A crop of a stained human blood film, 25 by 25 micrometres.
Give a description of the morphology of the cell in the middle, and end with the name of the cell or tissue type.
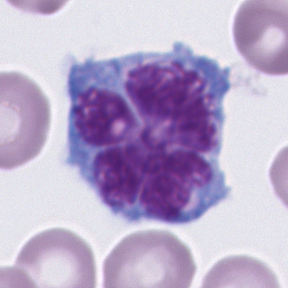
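First, the chromatin: dark purple and coarsely clumped. Its rim of cytoplasm runs widest toward the upper left. I can make out no granules anywhere in that cytoplasm. And the outline is irregular, somewhat angular. So this is a monocyte.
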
